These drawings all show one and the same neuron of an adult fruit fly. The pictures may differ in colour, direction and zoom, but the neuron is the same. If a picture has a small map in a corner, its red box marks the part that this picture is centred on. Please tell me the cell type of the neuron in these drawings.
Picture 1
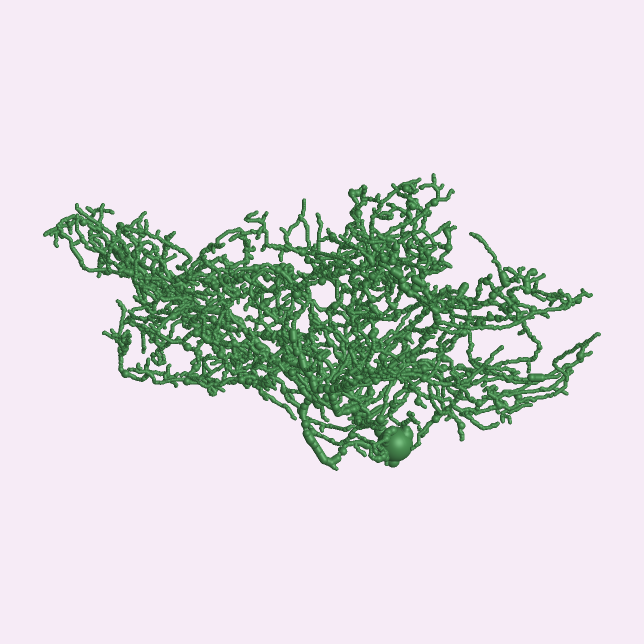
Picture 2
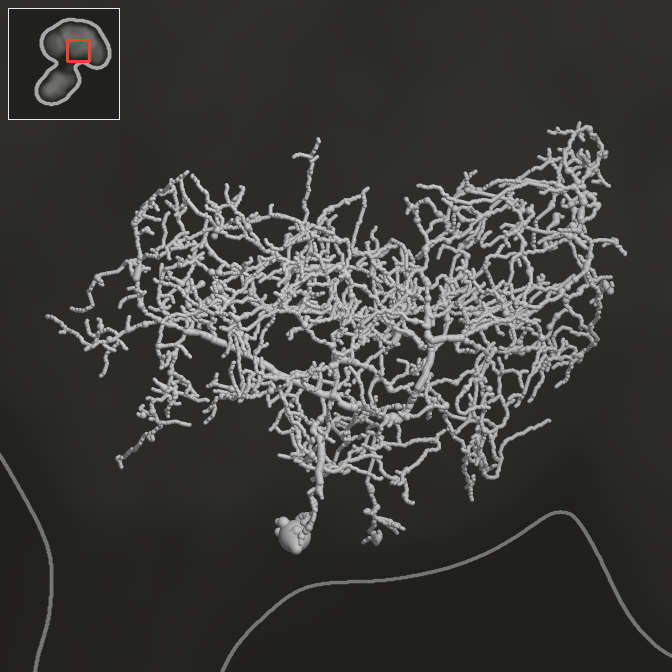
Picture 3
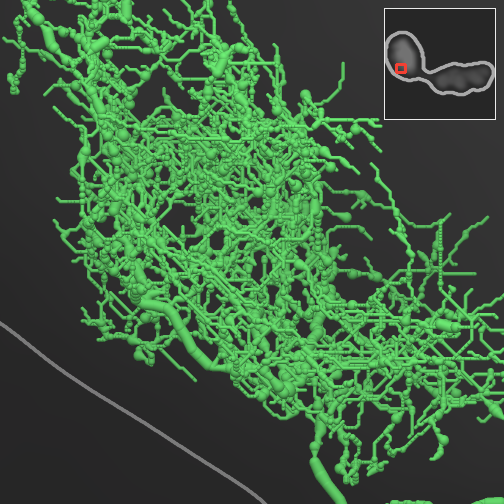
GNG043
